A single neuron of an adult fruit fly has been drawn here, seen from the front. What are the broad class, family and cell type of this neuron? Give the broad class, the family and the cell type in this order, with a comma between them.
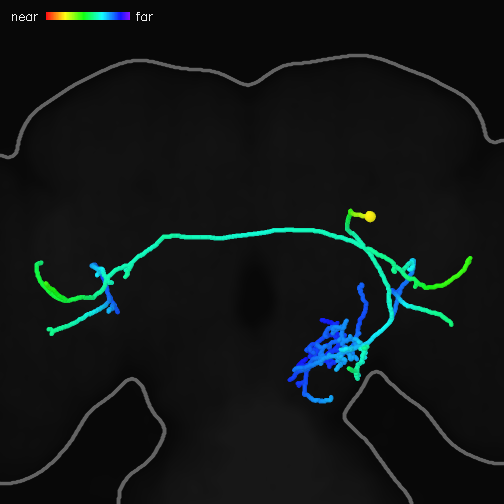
visual centrifugal neuron, hemilineage VLPa2, PVLP046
